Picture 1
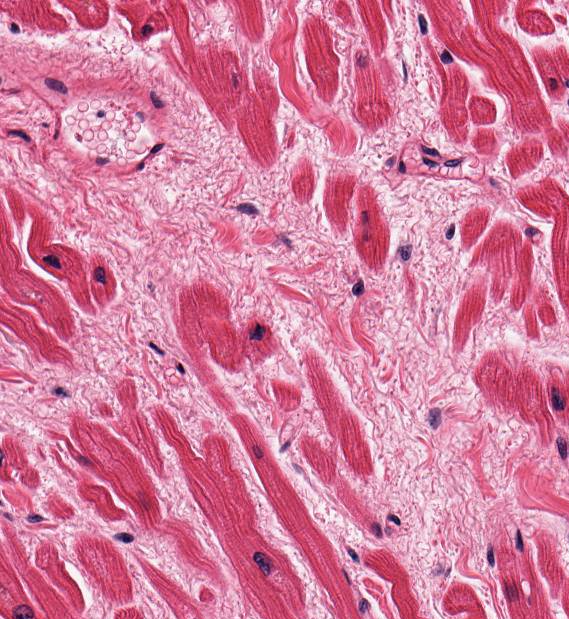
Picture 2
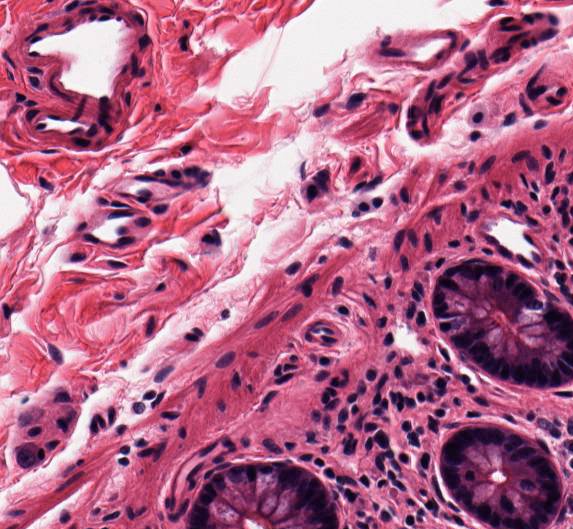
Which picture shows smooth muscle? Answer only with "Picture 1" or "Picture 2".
Picture 2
